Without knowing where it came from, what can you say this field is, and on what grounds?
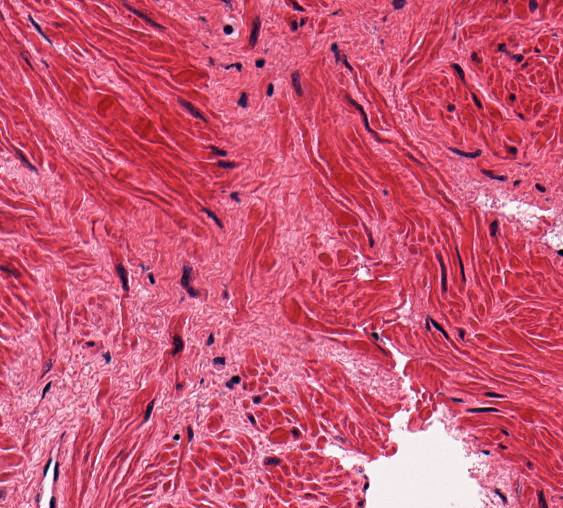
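Main tissue is fibromuscular stroma. Interlacing smooth muscle bundles, running in different directions, make up almost the entire field. Nuclei elongated, dark purple, blunt and cigar-shaped at the ends. Cytoplasm deep eosinophilic pink-red.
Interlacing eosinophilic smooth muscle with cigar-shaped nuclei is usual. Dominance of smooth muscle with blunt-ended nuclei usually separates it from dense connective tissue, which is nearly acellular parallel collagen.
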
